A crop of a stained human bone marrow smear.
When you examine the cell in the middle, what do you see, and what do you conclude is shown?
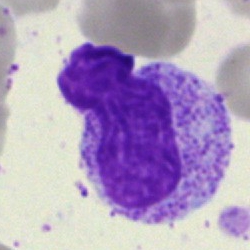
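Along the right and lower side, the cell edge is smoothly rounded. An irregular, folded nucleus with a notch in its upper edge sits toward the left, so most of the cytoplasm lies on the right. That cytoplasm is filled with many fine purple granules. This cell is a myelocyte.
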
